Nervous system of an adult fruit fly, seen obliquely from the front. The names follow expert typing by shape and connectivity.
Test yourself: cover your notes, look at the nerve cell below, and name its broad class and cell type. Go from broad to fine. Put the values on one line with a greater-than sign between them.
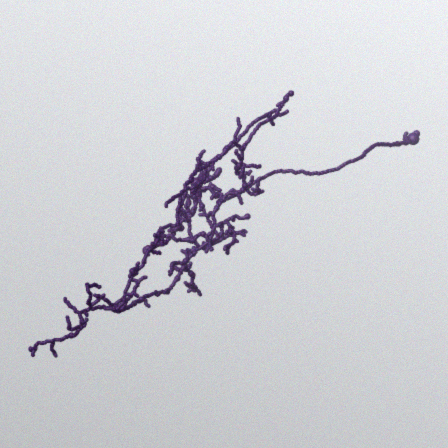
nerve-cord intrinsic neuron > INXXX347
